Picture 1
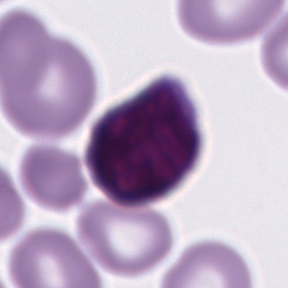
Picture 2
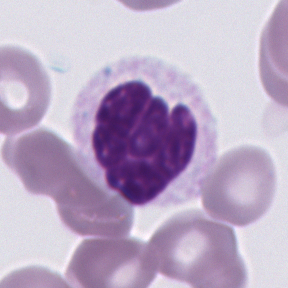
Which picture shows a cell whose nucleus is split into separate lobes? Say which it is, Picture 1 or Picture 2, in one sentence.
In Picture 2 the cell's nucleus is segmented rather than one mass.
